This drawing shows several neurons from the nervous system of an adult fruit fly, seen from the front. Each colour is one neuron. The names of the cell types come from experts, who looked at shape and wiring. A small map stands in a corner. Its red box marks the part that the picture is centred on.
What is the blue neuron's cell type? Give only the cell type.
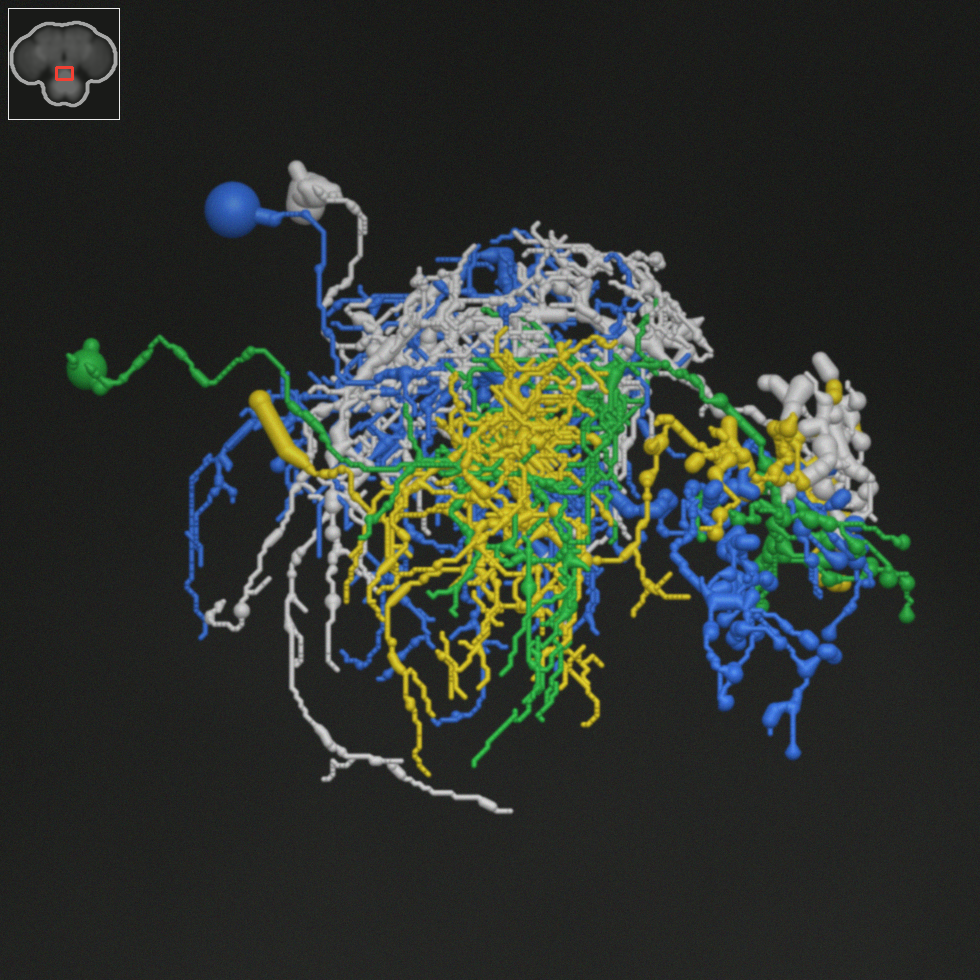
INXXX247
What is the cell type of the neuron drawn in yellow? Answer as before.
IN06B073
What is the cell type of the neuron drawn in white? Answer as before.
INXXX287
